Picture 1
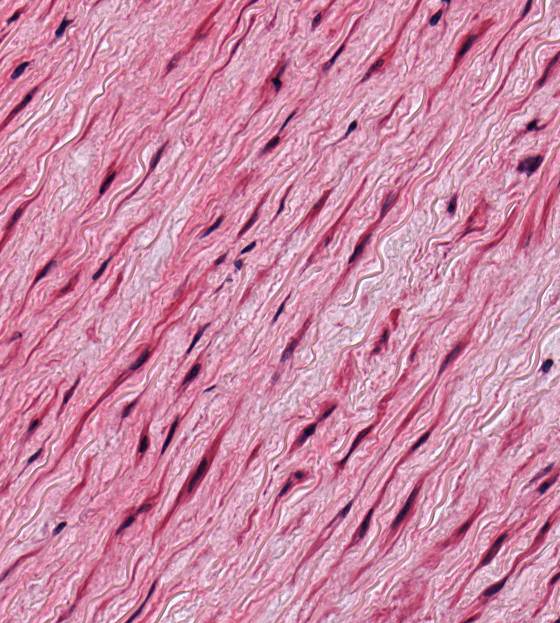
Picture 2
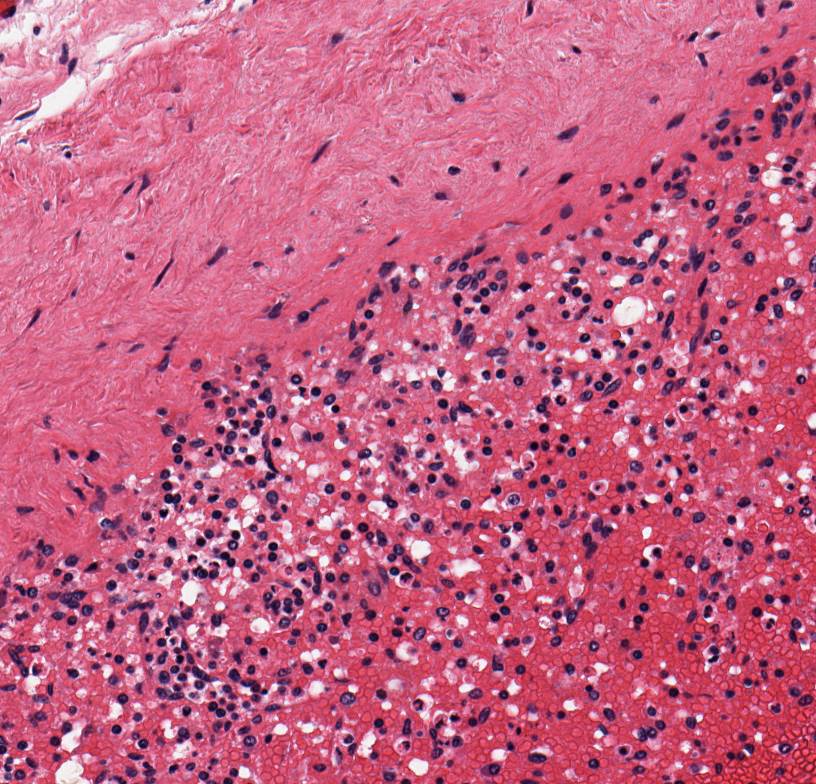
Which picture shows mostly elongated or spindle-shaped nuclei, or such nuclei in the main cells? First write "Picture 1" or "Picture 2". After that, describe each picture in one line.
Picture 1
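Picture 1: The nuclei are elongated, spindle-shaped and darkly stained.
Picture 2: Small cells with round, dark nuclei and scant cytoplasm are most crowded toward the lower left of the cellular area.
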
